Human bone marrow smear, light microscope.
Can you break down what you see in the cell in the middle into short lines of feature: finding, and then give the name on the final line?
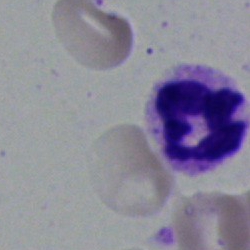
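Nucleus: bent into a ring-like loop, a pale area in the centre
Shape: smooth outline, roughly round
Chromatin: dense, staining dark purple
Cytoplasm: no vacuoles that I can find
Cell: segmented neutrophil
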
